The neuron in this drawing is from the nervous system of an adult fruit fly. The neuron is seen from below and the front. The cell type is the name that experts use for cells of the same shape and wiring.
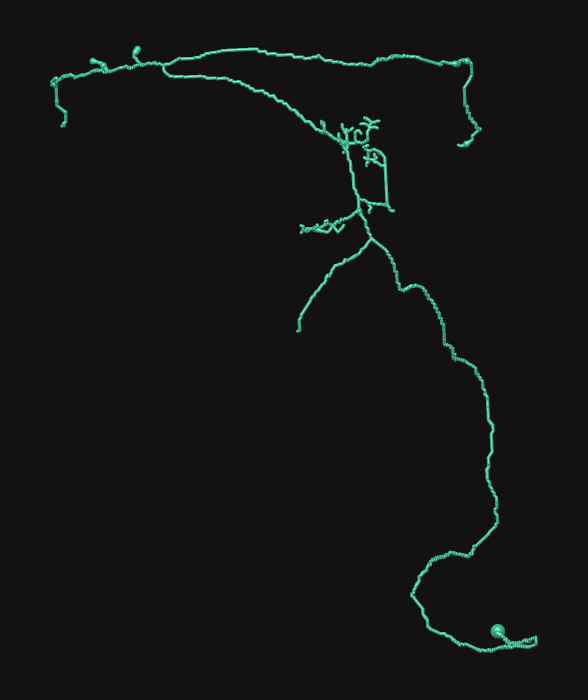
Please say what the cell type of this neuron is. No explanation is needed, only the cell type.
FS3_d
